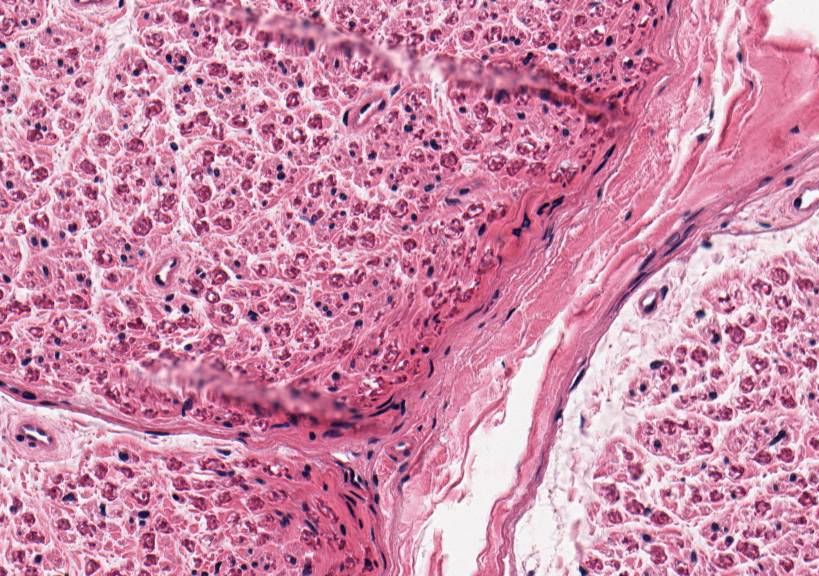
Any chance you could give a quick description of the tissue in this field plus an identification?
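I see a connective tissue band running from upper right to lower centre, dividing a large bundle at upper left from smaller ones below. Inside, cross-cut fibres form packed small rounded pink profiles with pale spaces, and small dark round nuclei lie singly. So: tibial nerve.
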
